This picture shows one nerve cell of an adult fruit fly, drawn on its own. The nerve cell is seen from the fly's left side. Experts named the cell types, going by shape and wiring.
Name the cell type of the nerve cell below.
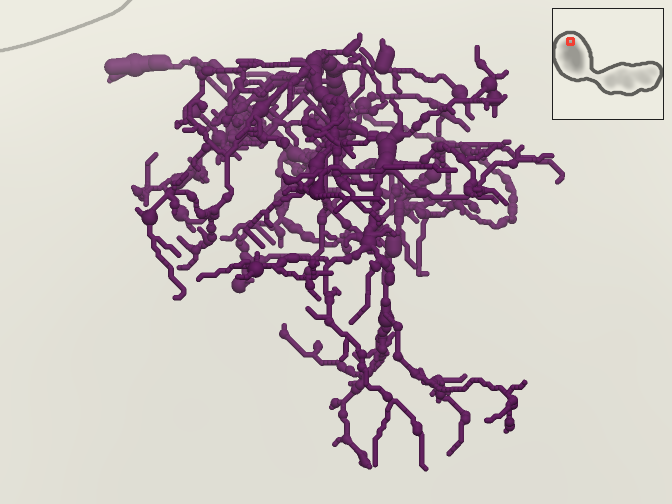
CB1089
